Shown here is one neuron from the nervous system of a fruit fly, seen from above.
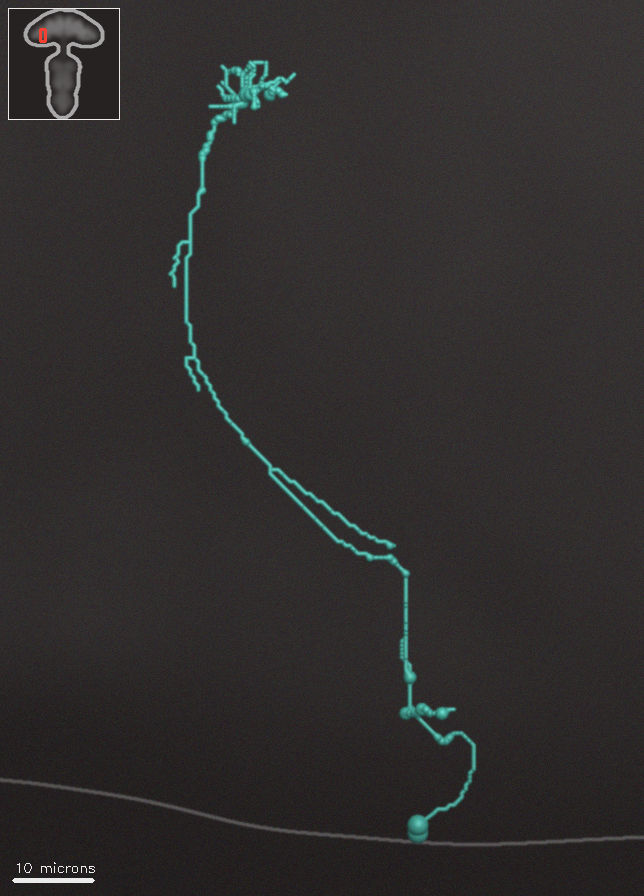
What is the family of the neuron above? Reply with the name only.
T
